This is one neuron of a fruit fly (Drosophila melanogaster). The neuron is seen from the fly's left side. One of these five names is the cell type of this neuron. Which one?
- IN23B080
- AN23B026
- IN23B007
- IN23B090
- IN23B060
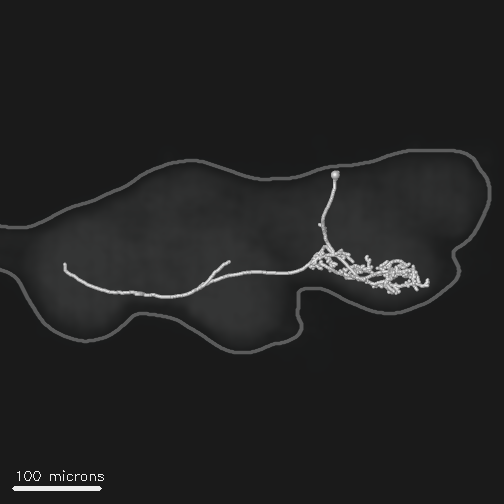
IN23B090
